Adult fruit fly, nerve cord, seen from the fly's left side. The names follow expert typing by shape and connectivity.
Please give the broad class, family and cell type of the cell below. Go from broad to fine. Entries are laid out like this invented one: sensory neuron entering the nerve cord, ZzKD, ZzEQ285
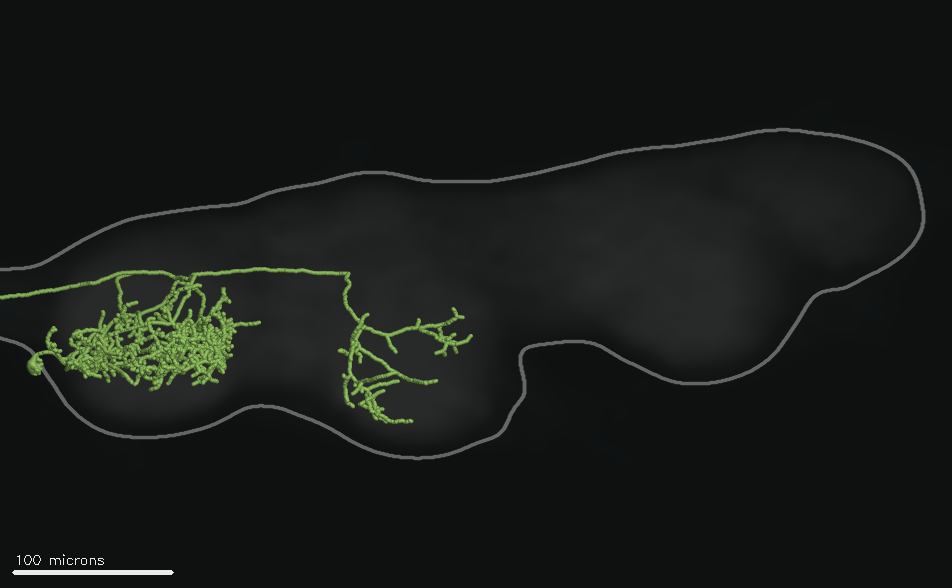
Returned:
ascending neuron, hemilineage 07B, AN07B005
